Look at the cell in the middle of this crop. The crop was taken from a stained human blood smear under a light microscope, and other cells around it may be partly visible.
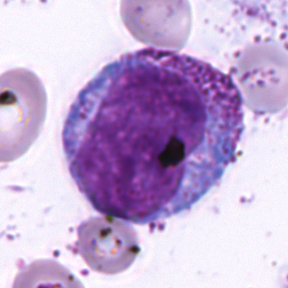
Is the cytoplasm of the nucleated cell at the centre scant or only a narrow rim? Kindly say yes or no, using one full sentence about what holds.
Yes, the cell has scant cytoplasm, no more than a thin rim.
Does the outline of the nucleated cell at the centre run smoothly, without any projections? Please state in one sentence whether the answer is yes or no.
Yes, the border of this cell is smooth and even.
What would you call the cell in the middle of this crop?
promyelocyte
